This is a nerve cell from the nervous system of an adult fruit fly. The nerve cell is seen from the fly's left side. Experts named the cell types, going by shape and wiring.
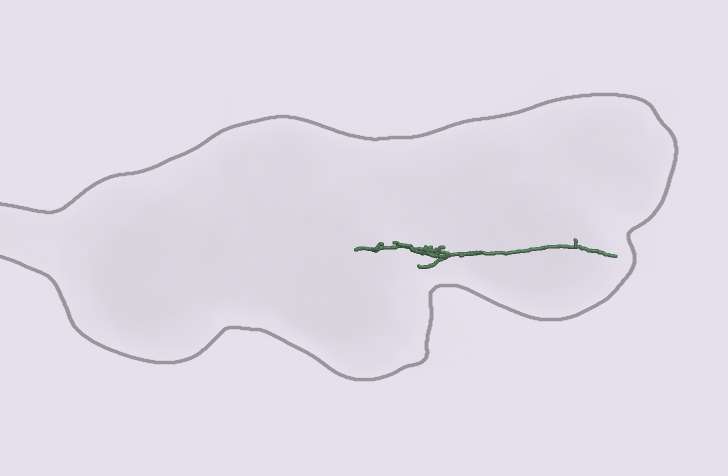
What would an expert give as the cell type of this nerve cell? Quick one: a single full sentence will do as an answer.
As its cell type, this nerve cell has SNpp40.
